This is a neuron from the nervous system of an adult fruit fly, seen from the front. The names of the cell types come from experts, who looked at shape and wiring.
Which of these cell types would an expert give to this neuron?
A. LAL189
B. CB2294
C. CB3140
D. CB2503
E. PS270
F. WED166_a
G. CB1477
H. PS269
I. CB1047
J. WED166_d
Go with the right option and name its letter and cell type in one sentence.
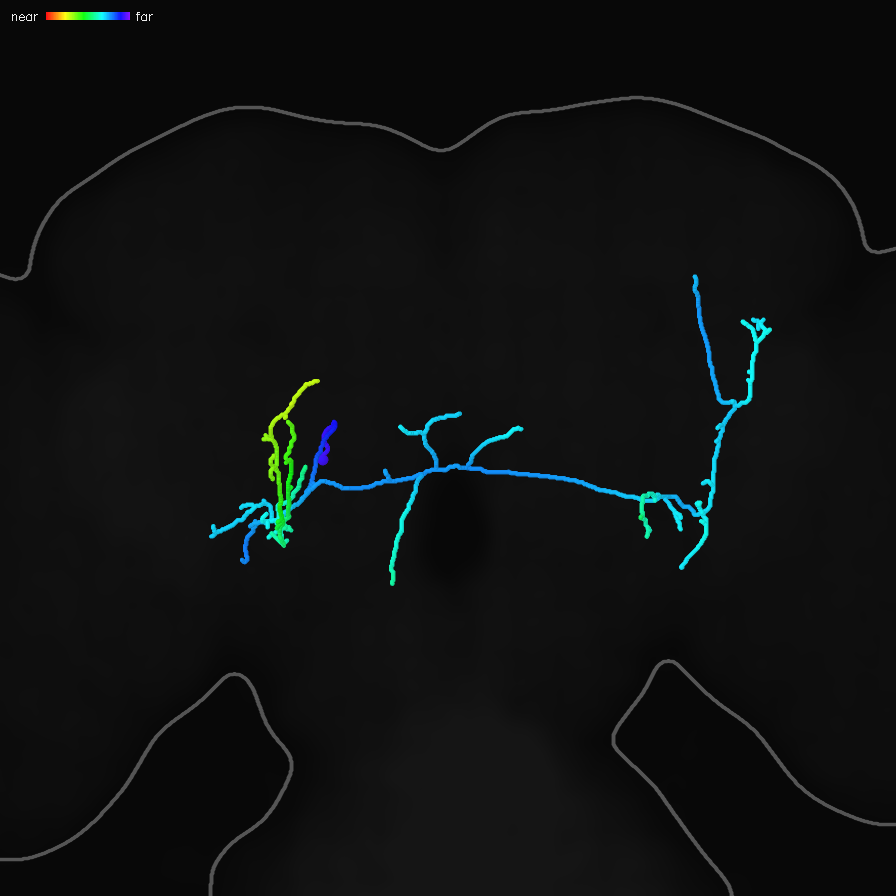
By cell type, the neuron is classed as LAL189, which is option A.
